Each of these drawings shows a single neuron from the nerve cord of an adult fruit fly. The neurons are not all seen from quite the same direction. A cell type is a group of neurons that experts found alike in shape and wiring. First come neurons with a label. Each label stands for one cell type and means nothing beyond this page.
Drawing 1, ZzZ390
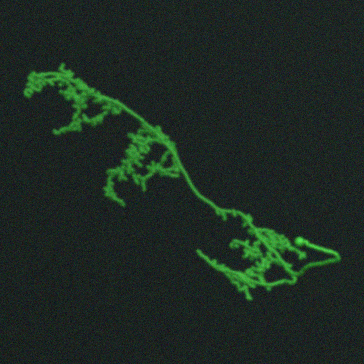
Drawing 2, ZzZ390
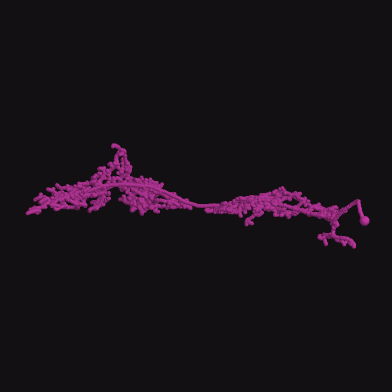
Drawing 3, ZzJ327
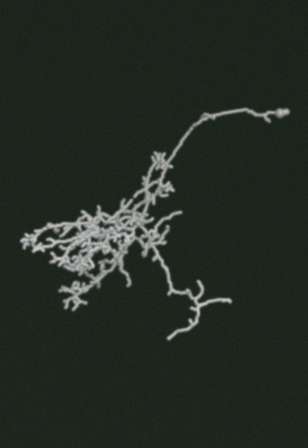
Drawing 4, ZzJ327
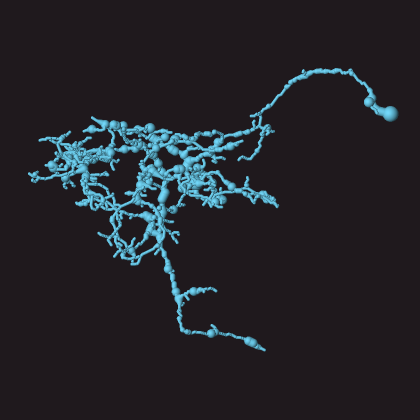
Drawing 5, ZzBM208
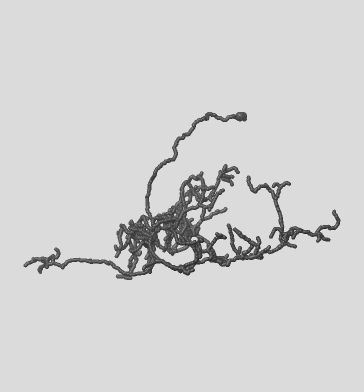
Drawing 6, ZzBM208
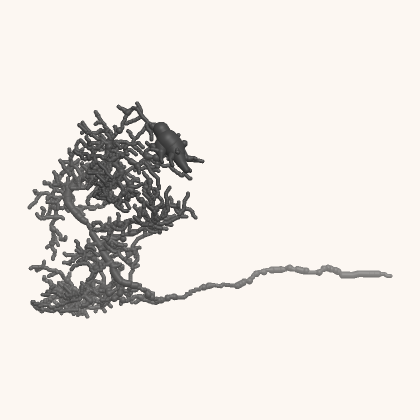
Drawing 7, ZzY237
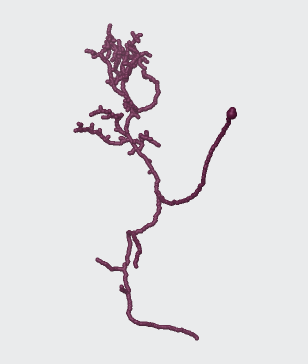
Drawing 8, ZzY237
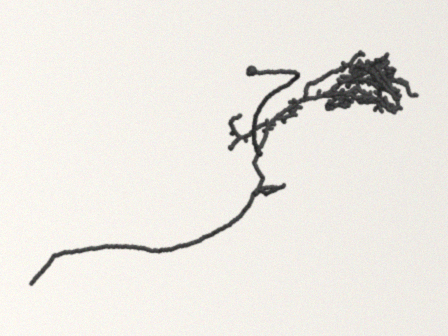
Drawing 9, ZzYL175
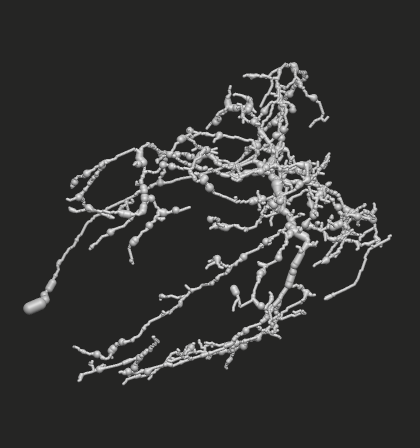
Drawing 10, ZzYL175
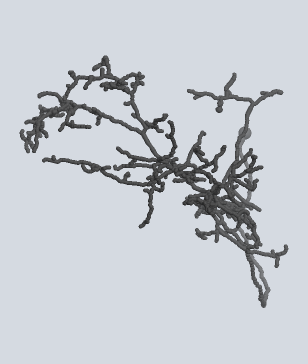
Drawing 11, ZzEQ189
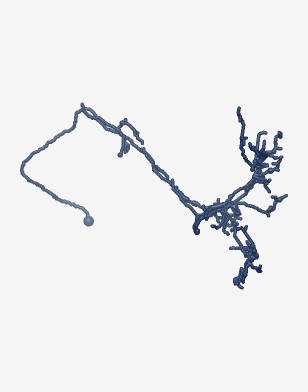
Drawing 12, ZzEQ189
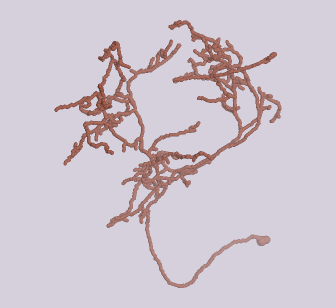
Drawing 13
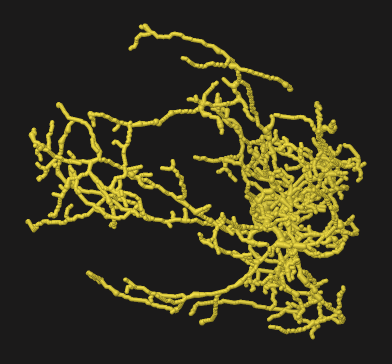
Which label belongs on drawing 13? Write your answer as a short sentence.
It belongs to ZzYL175.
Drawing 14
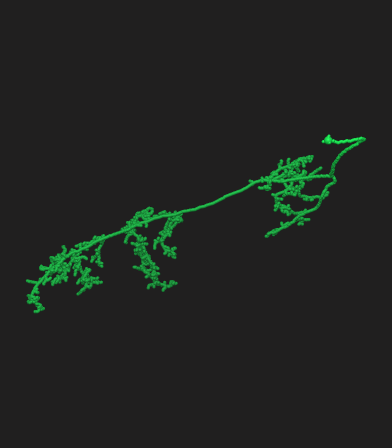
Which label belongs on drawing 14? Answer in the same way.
It belongs to ZzZ390.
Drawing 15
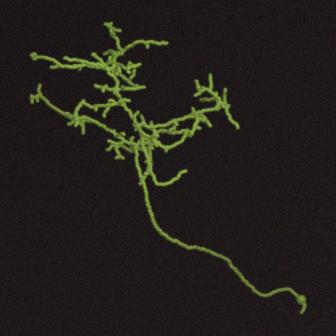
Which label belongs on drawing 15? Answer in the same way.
It belongs to ZzYL175.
